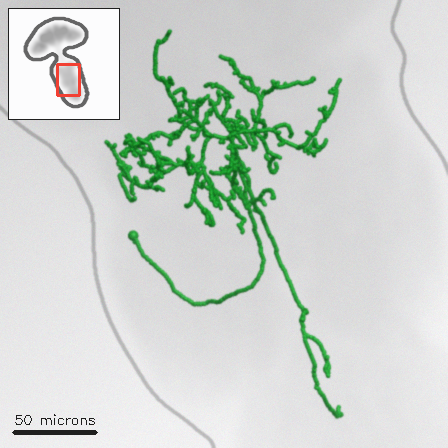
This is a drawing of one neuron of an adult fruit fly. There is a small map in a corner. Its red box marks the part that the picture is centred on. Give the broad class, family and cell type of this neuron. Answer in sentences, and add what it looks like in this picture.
It is a nerve-cord intrinsic neuron. Its family is hemilineage 11A. It is of cell type IN11A016. It is in the nerve cord and does not reach the brain. By the scale bar it is about 250 microns tall in this view. Dozens of branch ends can be seen.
